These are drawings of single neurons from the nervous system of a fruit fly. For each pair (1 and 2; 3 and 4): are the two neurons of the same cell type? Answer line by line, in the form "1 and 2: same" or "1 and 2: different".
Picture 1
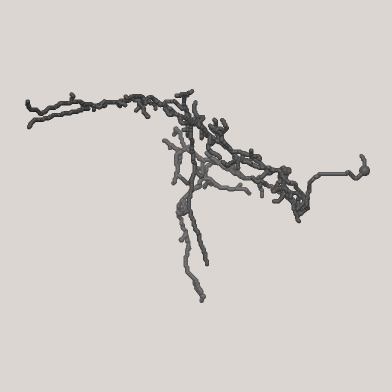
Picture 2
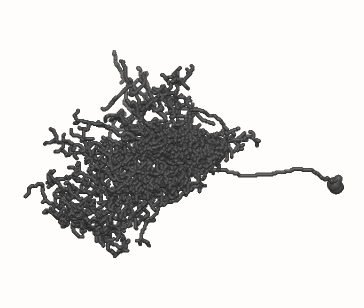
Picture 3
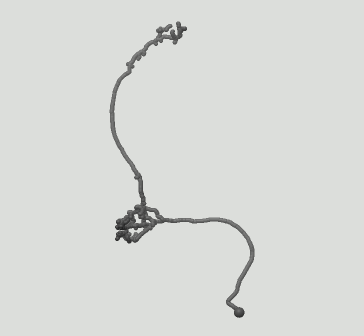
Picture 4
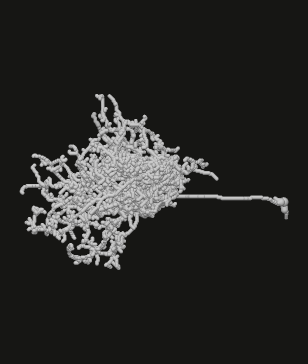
1 and 2: different
3 and 4: different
